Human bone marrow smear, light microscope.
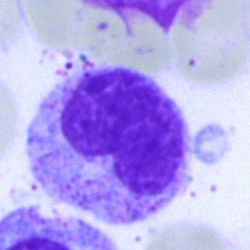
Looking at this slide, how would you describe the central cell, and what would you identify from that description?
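The nucleus lies toward the upper right of the cell, so most of the cytoplasm is below and to the left. A single notch is cut into the lower side of the nucleus, and no nucleolus can be seen in it. The cytoplasm is pale bluish-lilac. It is a metamyelocyte.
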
